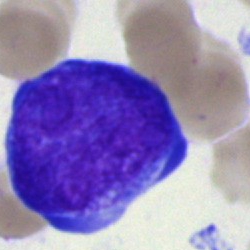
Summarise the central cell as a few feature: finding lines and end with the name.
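Outline: slightly angular, not smoothly round.
Chromatin: finely stippled purple with small paler specks, no coarse dark clumps.
Cytoplasm: a narrow deep blue rim, clearest along the lower edge.
Granules: none visible.
Cell type: blast.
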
